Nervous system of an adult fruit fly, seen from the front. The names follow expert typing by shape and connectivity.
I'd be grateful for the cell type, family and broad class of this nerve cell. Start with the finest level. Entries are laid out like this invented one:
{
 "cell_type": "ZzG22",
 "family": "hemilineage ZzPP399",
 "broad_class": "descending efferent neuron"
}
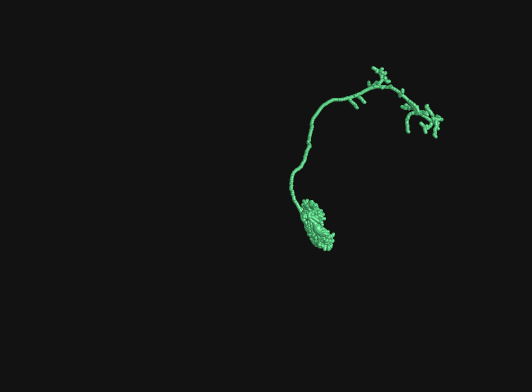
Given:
{
 "cell_type": "VP2_adPN",
 "family": "hemilineage ALad1",
 "broad_class": "central-brain intrinsic neuron"
}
